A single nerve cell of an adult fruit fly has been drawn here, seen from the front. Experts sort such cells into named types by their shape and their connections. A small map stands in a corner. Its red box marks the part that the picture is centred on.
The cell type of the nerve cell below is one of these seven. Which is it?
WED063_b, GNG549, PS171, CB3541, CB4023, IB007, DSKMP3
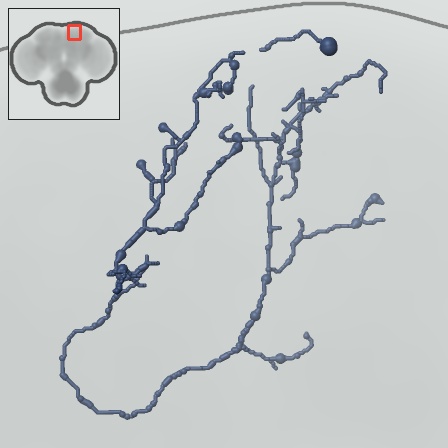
CB4023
